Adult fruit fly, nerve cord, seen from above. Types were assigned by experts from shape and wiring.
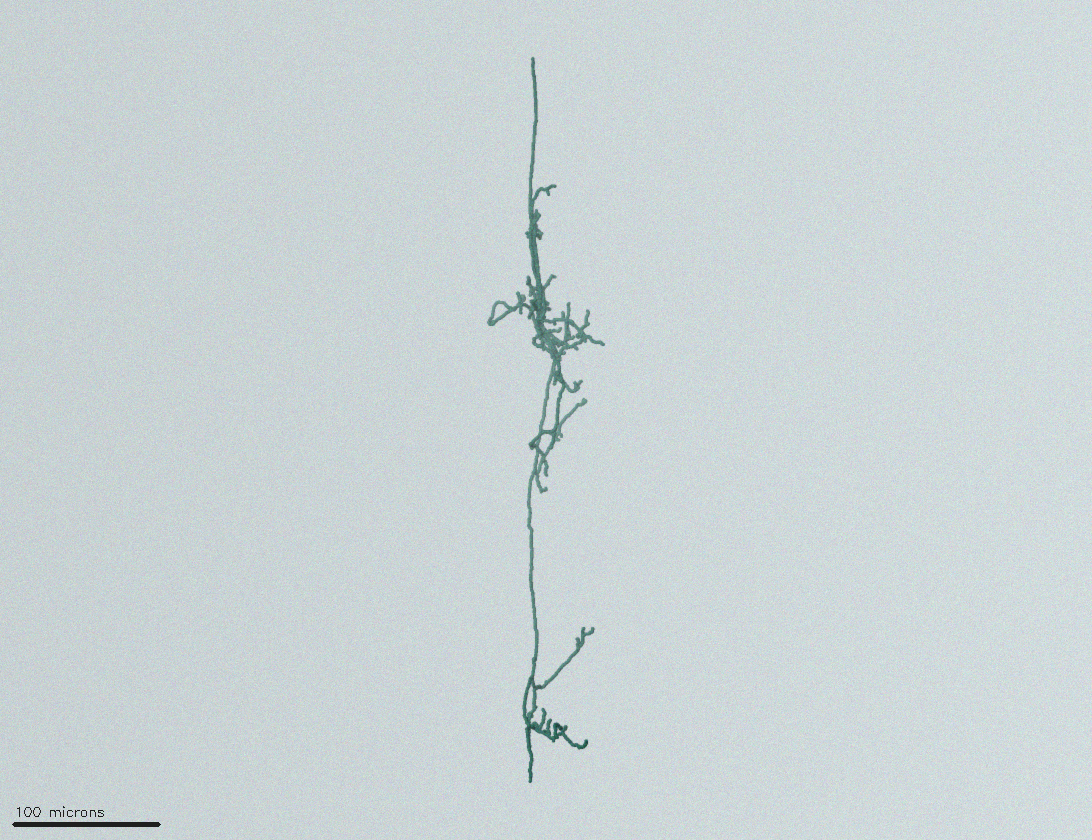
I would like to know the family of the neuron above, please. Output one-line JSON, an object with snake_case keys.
{"family": "hemilineage 05B"}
